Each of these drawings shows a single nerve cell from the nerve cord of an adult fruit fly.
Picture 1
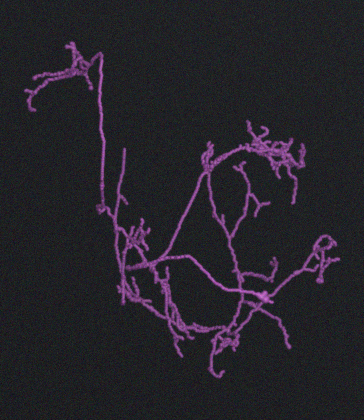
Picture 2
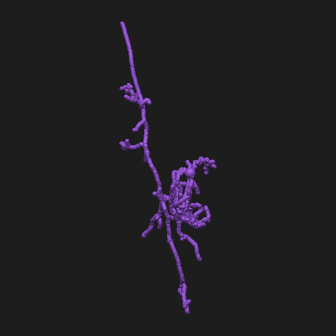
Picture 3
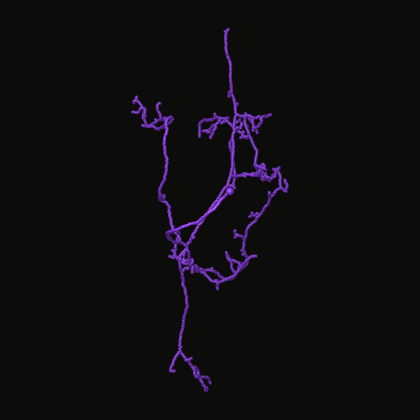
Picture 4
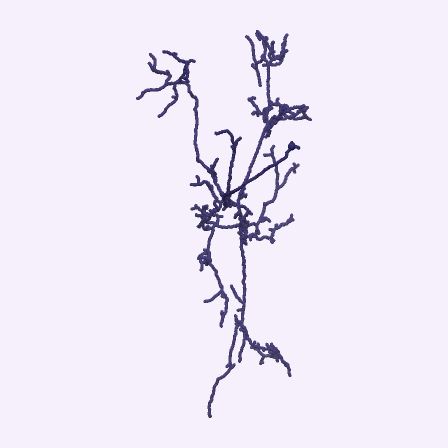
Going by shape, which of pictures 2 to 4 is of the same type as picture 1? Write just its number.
3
